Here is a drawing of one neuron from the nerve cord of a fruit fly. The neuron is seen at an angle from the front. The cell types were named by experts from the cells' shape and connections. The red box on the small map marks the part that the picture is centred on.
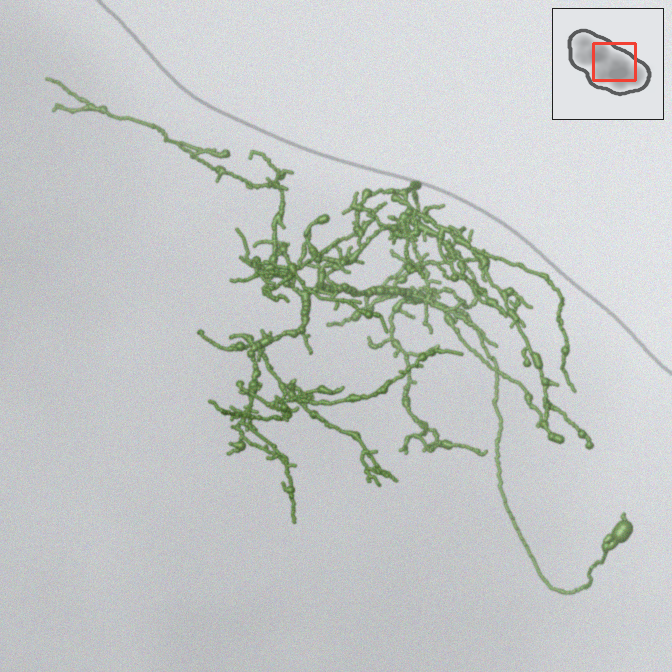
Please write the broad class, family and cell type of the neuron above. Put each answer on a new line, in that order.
nerve-cord intrinsic neuron
hemilineage 08A
vMS11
